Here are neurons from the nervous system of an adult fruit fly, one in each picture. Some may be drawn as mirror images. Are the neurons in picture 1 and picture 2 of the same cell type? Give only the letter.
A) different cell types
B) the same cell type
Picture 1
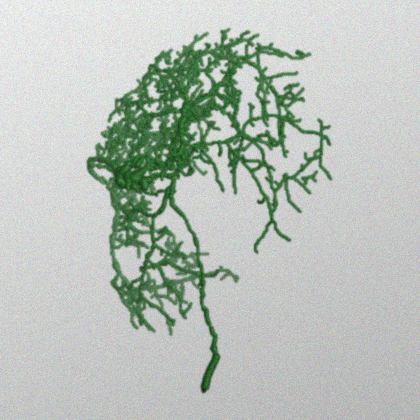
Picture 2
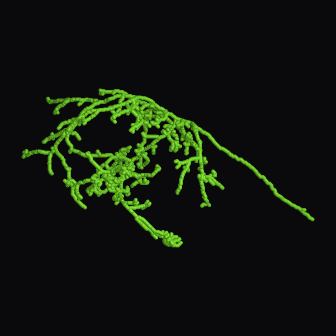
A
